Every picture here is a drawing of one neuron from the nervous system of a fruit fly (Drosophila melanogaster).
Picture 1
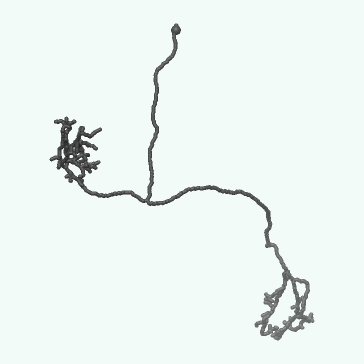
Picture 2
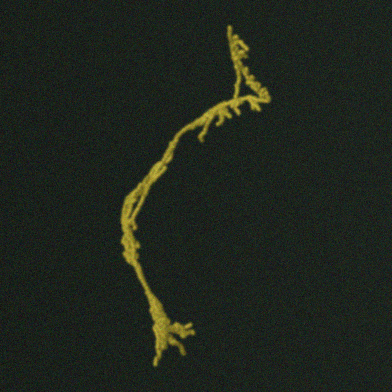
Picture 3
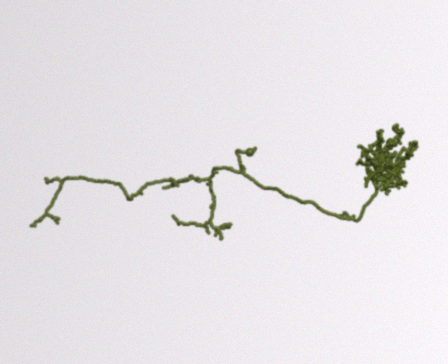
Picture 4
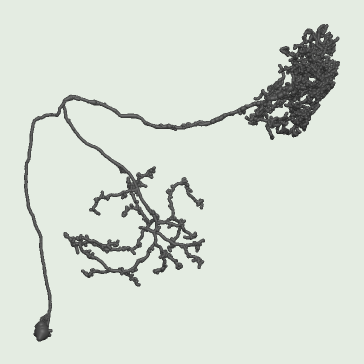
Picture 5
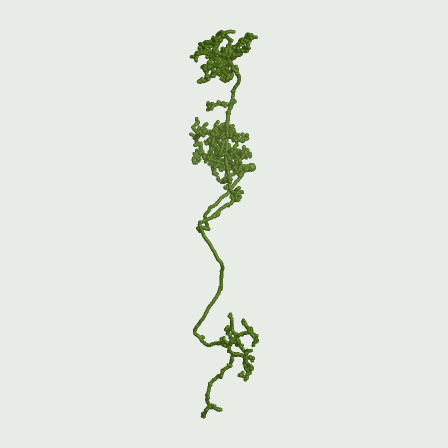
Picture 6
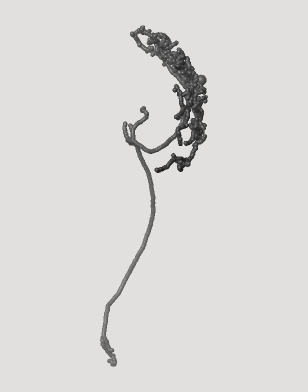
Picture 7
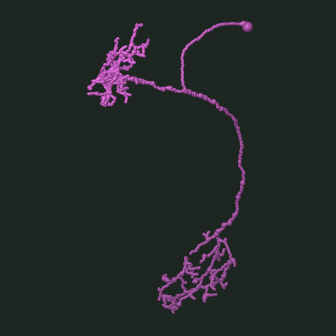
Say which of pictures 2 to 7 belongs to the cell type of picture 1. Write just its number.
7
